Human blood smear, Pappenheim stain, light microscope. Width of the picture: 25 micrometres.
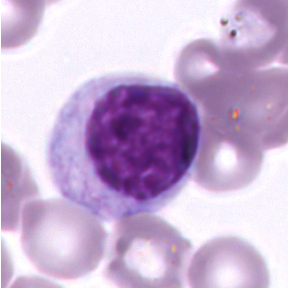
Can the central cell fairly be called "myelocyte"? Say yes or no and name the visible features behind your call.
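Granules: the cytoplasm holds fine purplish granules, which go with myelocyte and against promyelocyte.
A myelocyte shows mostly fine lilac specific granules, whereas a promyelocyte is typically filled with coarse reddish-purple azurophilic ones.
Cytoplasmic colour: pale lilac-grey, which again favours myelocyte over promyelocyte.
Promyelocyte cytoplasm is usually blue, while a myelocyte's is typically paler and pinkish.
Outline and surface: round and smooth, with no projections. Chromatin: coarse and clumped into dark patches. Nucleus: round, about 10 micrometres across, lying toward the right and filling about 60% of the area of a cell about 14 micrometres across, with the cytoplasm forming a broad crescent on its left. Verdict: on its granules and cytoplasm, the name myelocyte fits.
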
